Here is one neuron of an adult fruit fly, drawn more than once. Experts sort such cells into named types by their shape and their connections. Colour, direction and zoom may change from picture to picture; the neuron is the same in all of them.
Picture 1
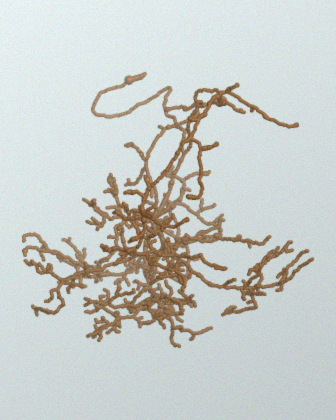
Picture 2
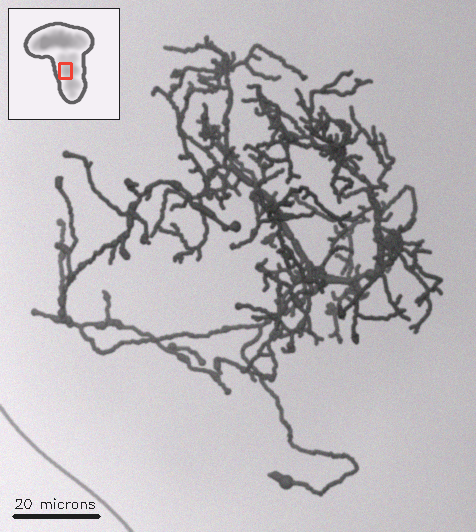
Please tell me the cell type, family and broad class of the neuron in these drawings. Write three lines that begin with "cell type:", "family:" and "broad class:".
cell type: IN03A027
family: hemilineage 03A
broad class: nerve-cord intrinsic neuron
